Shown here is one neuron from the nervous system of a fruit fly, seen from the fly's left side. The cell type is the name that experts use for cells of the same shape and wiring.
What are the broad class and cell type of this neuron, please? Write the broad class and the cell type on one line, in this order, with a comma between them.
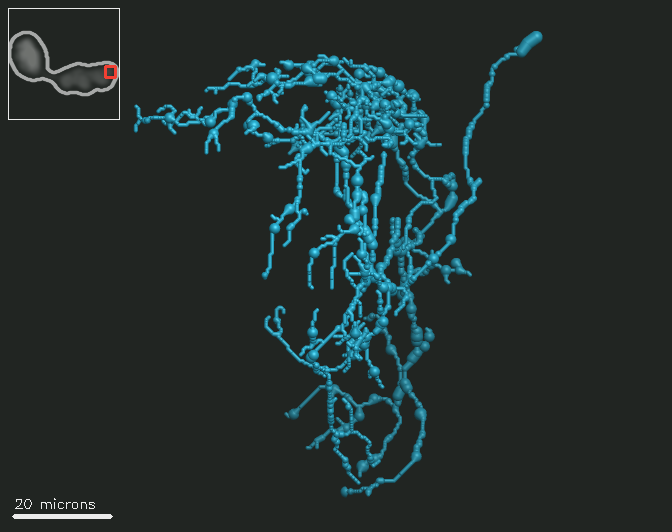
nerve-cord intrinsic neuron, INXXX292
